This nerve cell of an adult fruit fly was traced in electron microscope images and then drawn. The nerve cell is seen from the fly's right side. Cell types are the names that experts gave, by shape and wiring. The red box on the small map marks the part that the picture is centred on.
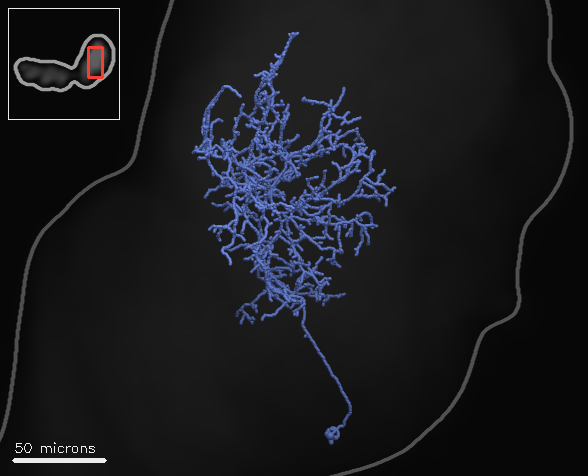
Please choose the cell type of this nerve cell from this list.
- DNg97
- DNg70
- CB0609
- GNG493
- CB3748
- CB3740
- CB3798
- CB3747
CB0609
